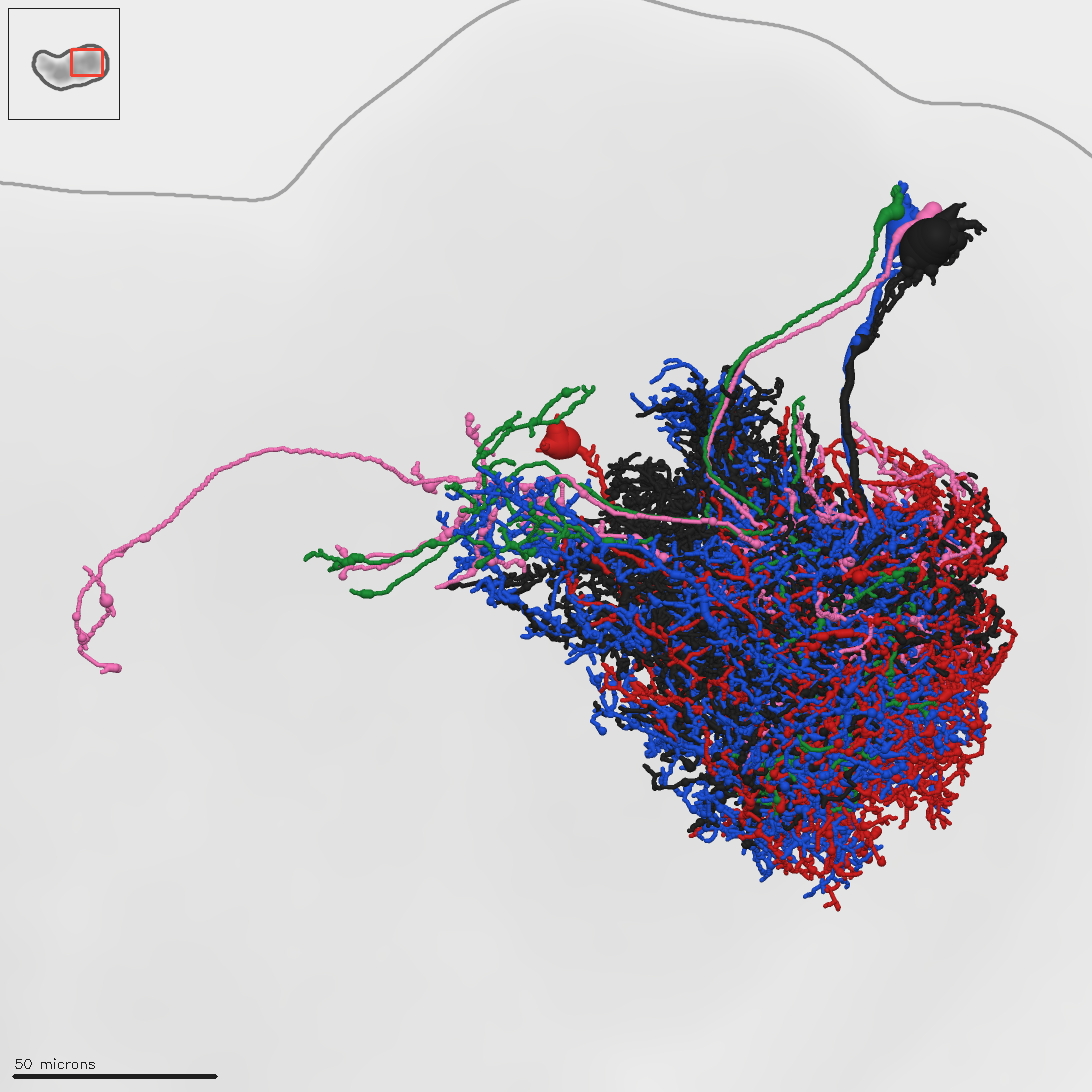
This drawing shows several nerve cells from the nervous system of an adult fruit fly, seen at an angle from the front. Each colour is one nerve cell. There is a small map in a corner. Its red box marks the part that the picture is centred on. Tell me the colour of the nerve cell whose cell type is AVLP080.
black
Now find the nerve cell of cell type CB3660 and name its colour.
pink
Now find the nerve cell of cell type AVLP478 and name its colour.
red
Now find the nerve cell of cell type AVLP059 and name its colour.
green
